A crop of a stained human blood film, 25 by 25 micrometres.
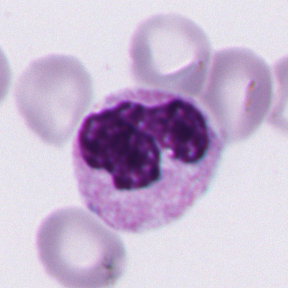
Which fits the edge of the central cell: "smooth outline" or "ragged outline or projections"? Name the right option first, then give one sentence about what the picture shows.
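Smooth outline. The outline of the cell is round and smooth.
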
